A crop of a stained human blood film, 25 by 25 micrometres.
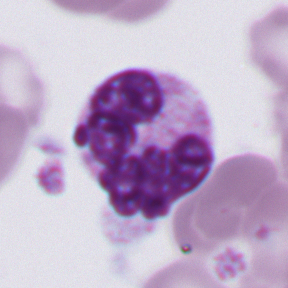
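Segmented neutrophil in a stained blood smear: chromatin dark purple and coarsely clumped, with no nucleoli visible in the nuclear lobes. Cytoplasm filled with fine, faint pinkish granules and free of vacuoles.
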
